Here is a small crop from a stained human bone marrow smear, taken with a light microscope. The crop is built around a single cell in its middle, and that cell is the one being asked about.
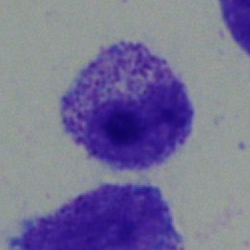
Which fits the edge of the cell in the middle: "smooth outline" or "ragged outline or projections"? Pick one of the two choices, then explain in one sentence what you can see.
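Ragged outline or projections. The cell is round with a finely bumpy edge.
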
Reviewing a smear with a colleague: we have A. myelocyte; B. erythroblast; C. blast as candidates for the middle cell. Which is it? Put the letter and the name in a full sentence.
Option A is correct; the cell in the middle is a myelocyte.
